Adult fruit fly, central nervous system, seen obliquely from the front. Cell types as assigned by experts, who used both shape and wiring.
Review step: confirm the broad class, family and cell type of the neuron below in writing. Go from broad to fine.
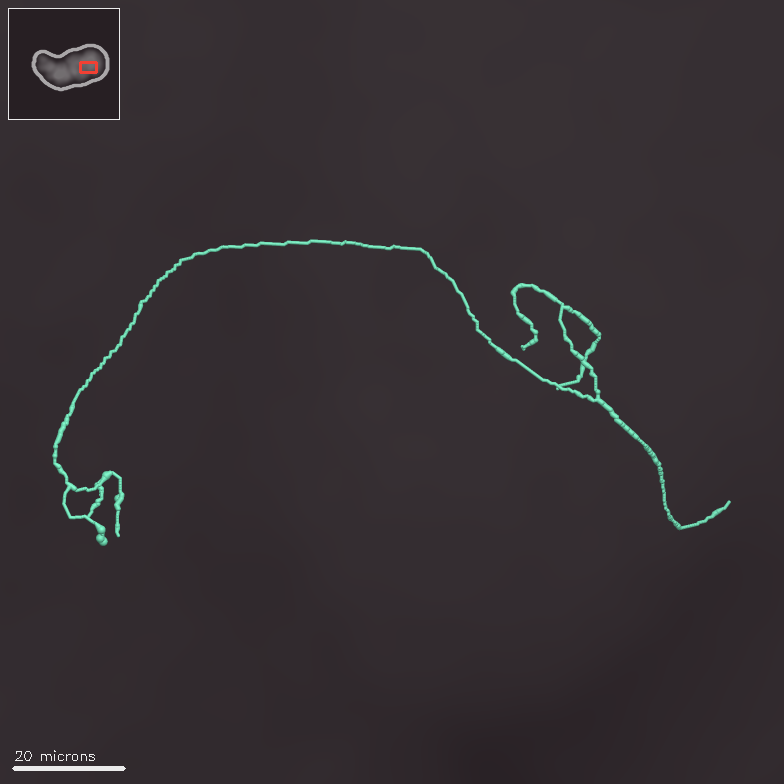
sensory neuron entering the brain; class olfactory; ORN_DA2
